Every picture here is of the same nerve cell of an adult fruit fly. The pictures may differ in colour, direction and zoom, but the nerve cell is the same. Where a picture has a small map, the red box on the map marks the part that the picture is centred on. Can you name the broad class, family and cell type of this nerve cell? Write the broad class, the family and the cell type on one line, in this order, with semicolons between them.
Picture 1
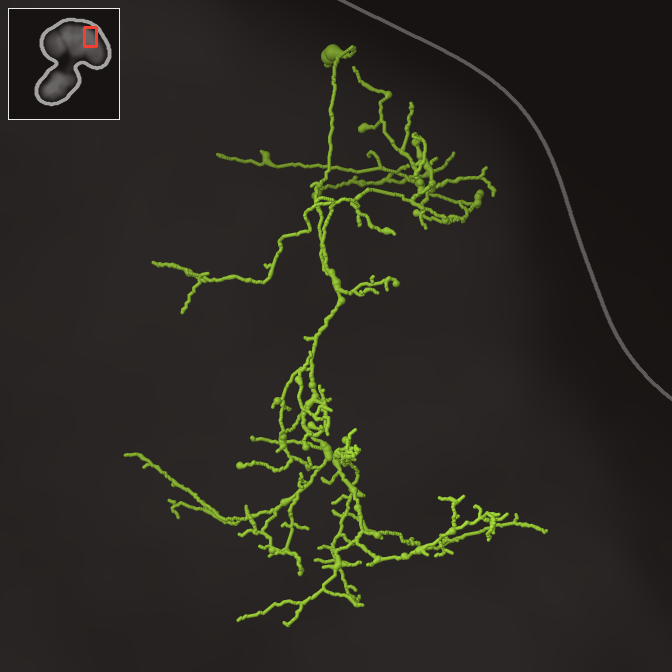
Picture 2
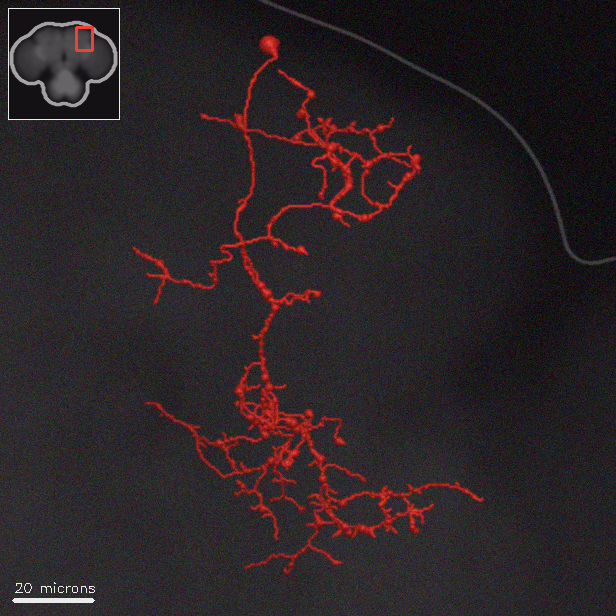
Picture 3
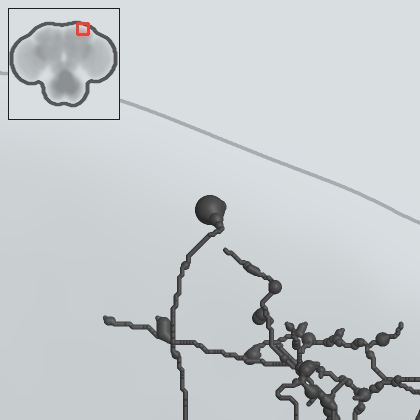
central-brain intrinsic neuron; hemilineage SLPad1_anterior; CB3218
